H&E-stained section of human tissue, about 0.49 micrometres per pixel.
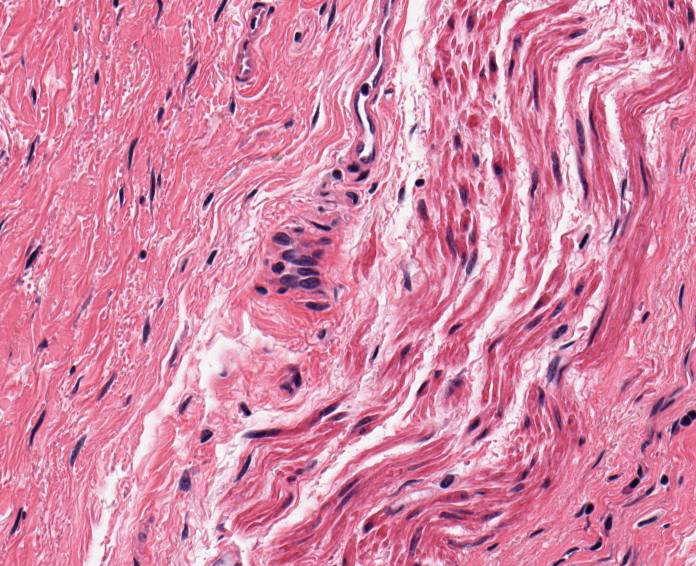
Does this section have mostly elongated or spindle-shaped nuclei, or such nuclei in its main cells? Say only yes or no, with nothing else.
Yes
